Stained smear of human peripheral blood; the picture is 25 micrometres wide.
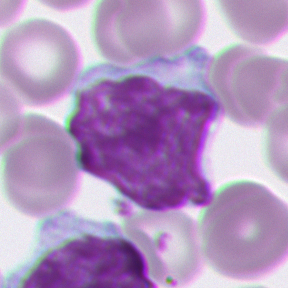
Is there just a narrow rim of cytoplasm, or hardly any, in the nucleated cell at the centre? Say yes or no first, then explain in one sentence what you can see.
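Yes. The cytoplasm forms only a narrow rim that is widest along the top of the cell.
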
